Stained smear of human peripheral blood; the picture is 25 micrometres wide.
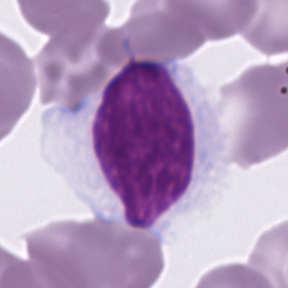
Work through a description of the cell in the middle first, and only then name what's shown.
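A thin thread-like strand pokes out from the top end of the nucleus, whose chromatin is deep purple, streaky and clumped. The very pale blue cytoplasm spreads mainly to its left and right. That's a hairy cell.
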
